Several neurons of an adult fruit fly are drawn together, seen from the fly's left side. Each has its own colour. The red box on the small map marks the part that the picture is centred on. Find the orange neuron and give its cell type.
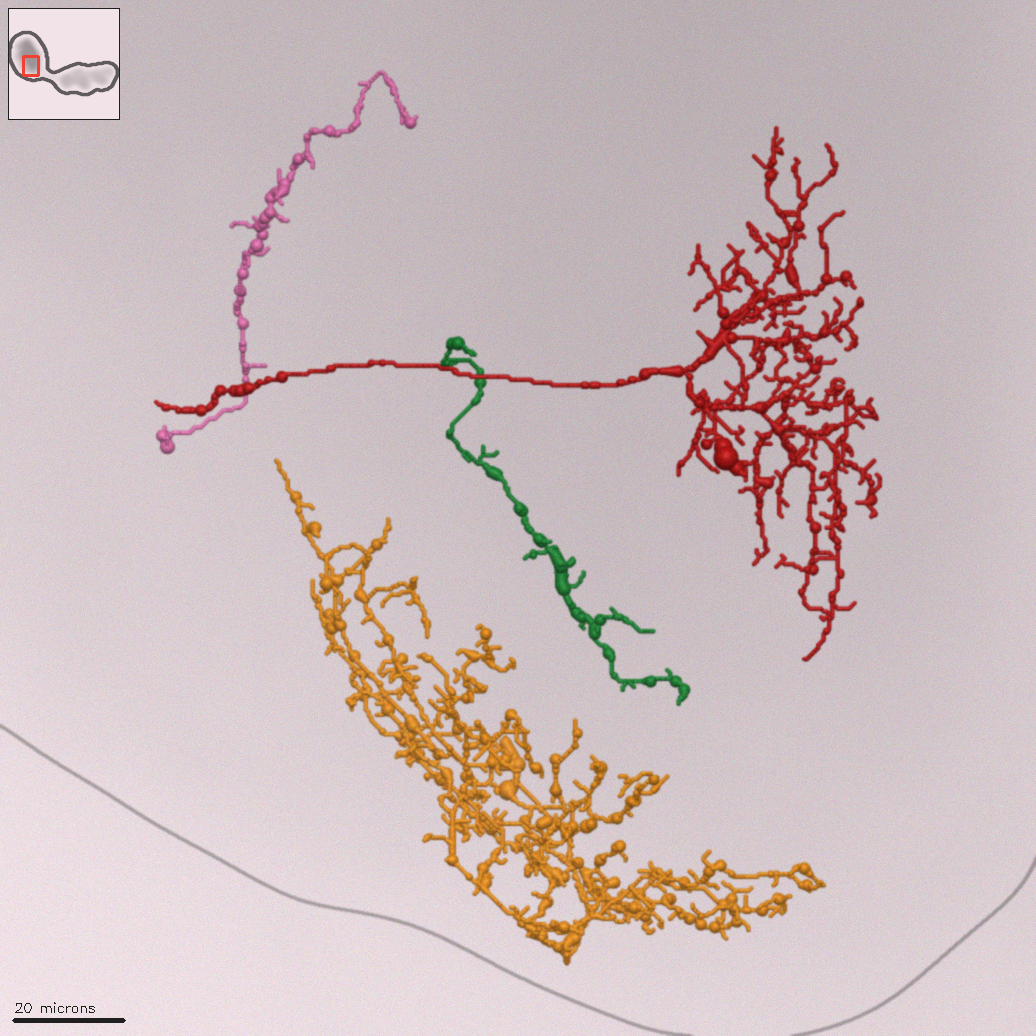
Dm20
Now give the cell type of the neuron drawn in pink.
Dm3b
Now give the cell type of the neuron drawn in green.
Dm3a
